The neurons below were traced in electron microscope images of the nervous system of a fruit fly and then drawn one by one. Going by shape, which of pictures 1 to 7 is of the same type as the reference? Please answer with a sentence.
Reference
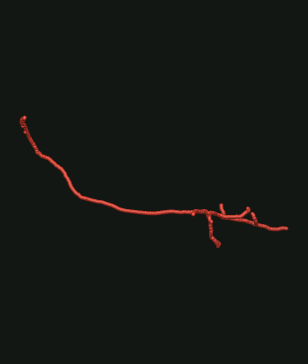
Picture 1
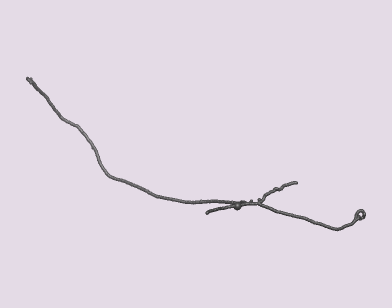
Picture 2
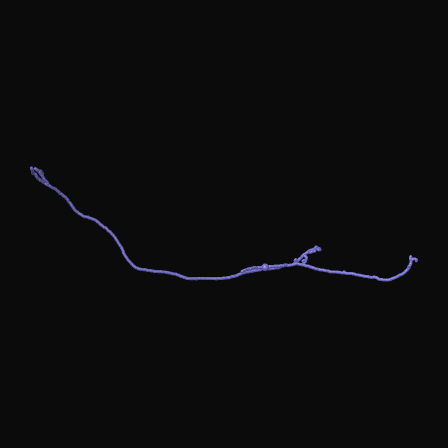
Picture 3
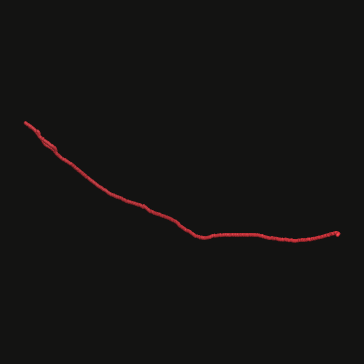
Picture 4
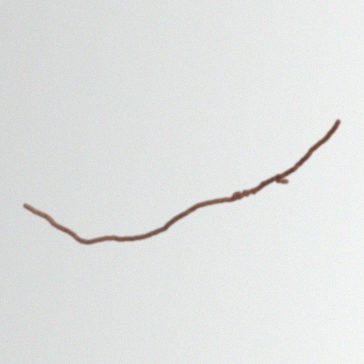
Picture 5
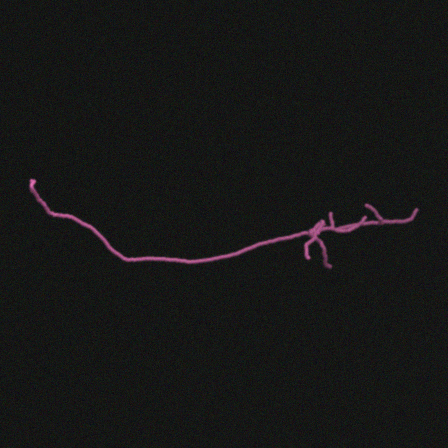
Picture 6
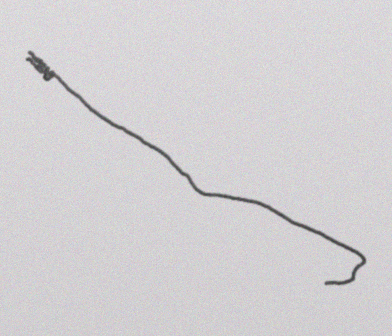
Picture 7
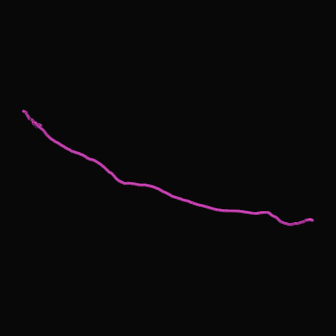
Picture 5 is of the same cell type.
